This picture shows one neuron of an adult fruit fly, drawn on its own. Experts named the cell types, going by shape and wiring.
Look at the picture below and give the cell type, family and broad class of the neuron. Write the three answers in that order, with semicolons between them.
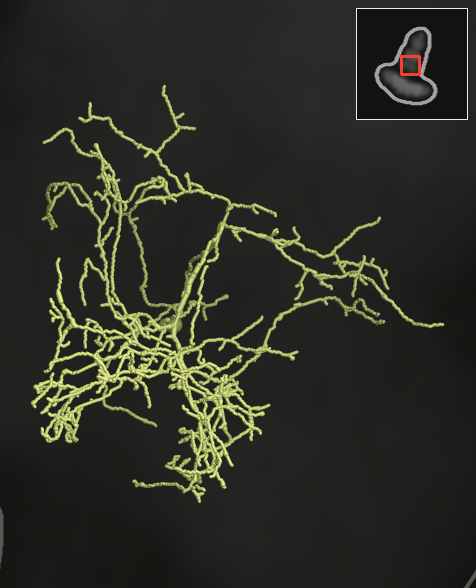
IN00A021; hemilineage 00A; nerve-cord intrinsic neuron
